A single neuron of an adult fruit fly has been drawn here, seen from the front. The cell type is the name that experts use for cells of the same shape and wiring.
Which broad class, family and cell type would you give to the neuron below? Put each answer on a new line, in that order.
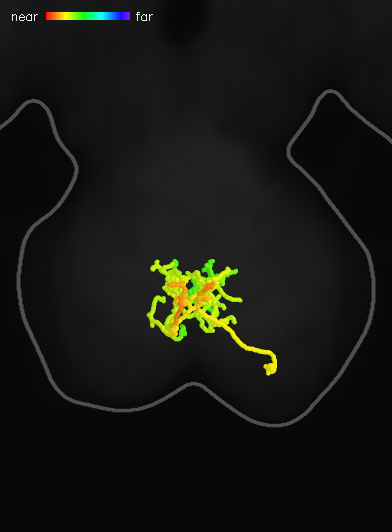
nerve-cord intrinsic neuron
hemilineage 05B
IN05B080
